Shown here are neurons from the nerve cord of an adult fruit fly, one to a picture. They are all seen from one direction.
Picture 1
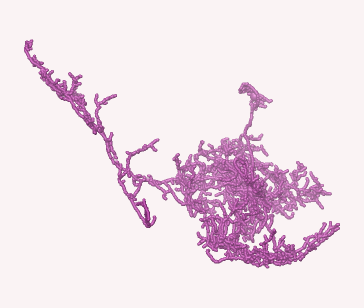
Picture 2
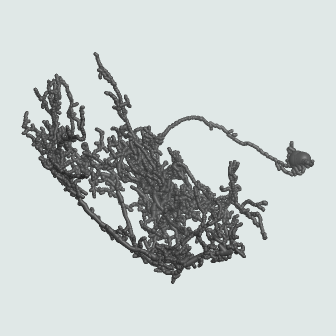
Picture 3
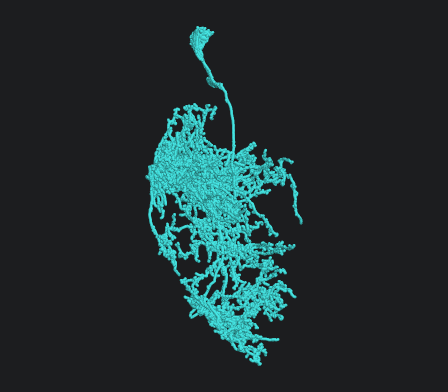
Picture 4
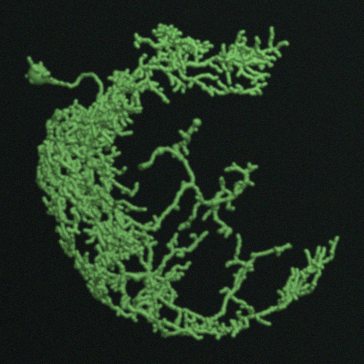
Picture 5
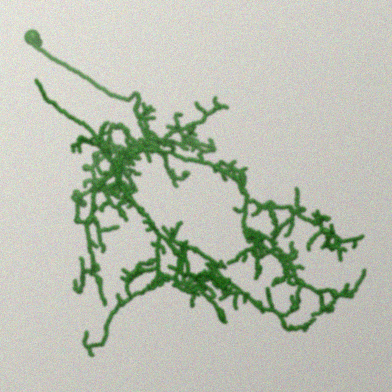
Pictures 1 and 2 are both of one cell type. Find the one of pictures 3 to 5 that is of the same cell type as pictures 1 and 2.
Picture 3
